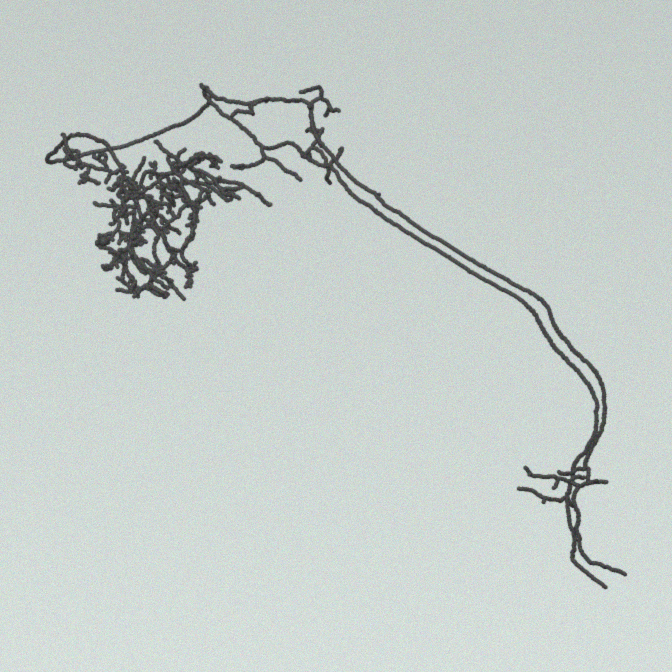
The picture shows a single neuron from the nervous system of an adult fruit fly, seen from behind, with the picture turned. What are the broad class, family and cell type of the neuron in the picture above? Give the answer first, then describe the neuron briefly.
Its broad class is descending neuron. Its family is hemilineage DM6_central2. Its cell type is DNpe037. The picture shows dozens of branch ends. In this view it is about as wide as it is tall.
